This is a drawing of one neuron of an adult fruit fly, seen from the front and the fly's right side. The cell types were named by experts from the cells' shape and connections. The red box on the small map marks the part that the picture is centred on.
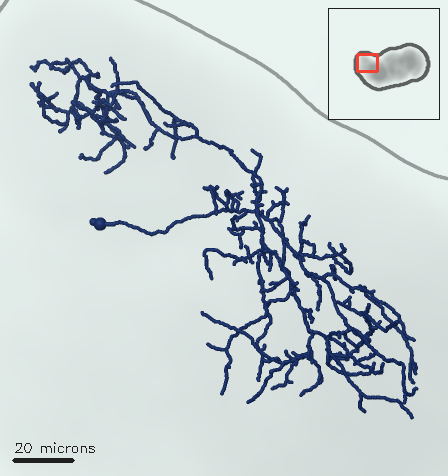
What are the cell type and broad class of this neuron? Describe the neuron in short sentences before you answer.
The cell body is on the left of the picture. From left to right in the picture it spans about 130 microns. Dozens of branch ends can be seen. Its cell type is INXXX337. Its broad class is nerve-cord intrinsic neuron.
